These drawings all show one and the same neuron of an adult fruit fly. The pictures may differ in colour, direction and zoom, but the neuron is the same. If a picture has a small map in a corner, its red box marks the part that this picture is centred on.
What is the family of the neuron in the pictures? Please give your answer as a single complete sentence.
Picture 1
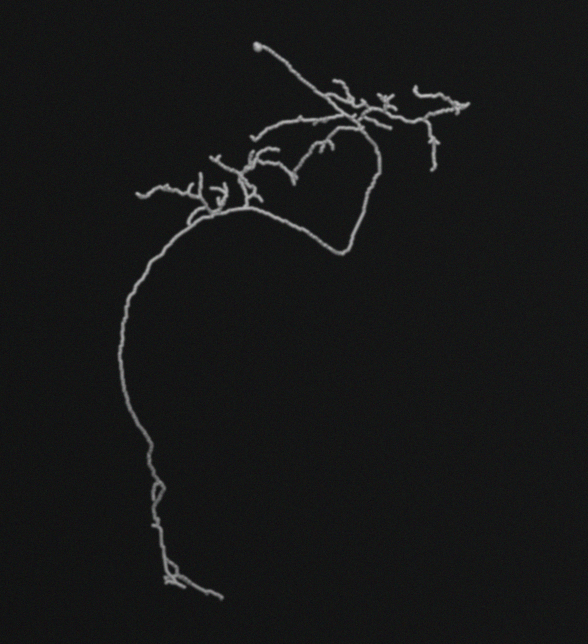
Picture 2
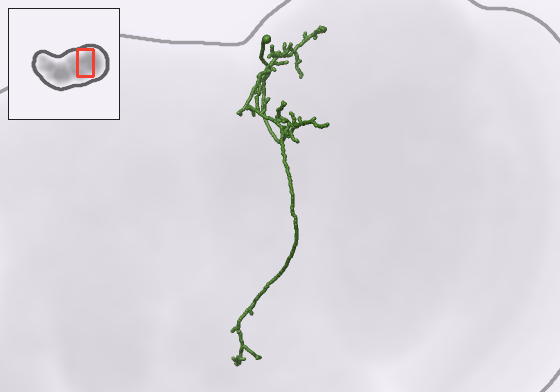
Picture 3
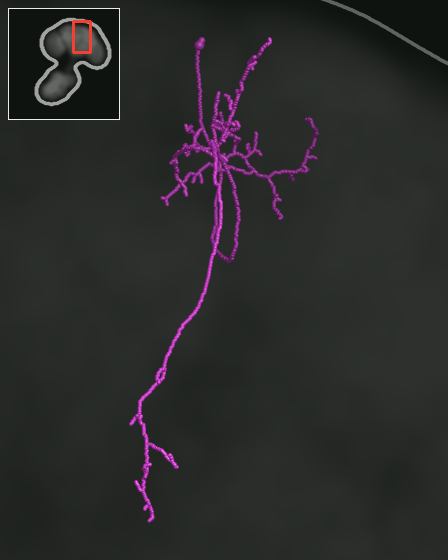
The neuron is filed under family hemilineage SMPpm1.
